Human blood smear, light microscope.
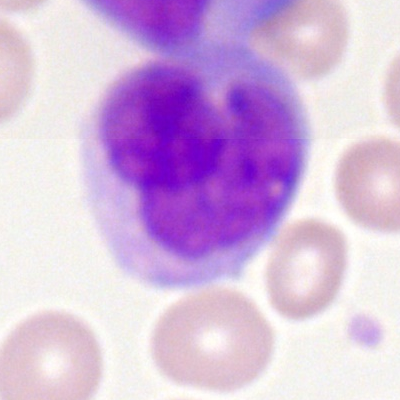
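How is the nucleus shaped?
Folded into lobes, with a deep notch cutting in from its upper edge, and it fills most of the cell.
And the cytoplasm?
Pale greyish blue, with the rim widest on the lower left side.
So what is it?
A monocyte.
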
